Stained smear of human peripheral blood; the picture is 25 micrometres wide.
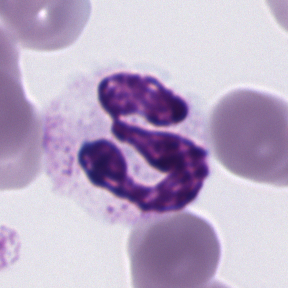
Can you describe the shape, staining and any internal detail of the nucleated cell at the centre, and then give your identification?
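Coarsely clumped, dark purple chromatin makes up the nucleus, in which no nucleoli are visible. Fine pink-violet granules are scattered through the cytoplasm, and no vacuoles are visible there. This is a segmented neutrophil.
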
